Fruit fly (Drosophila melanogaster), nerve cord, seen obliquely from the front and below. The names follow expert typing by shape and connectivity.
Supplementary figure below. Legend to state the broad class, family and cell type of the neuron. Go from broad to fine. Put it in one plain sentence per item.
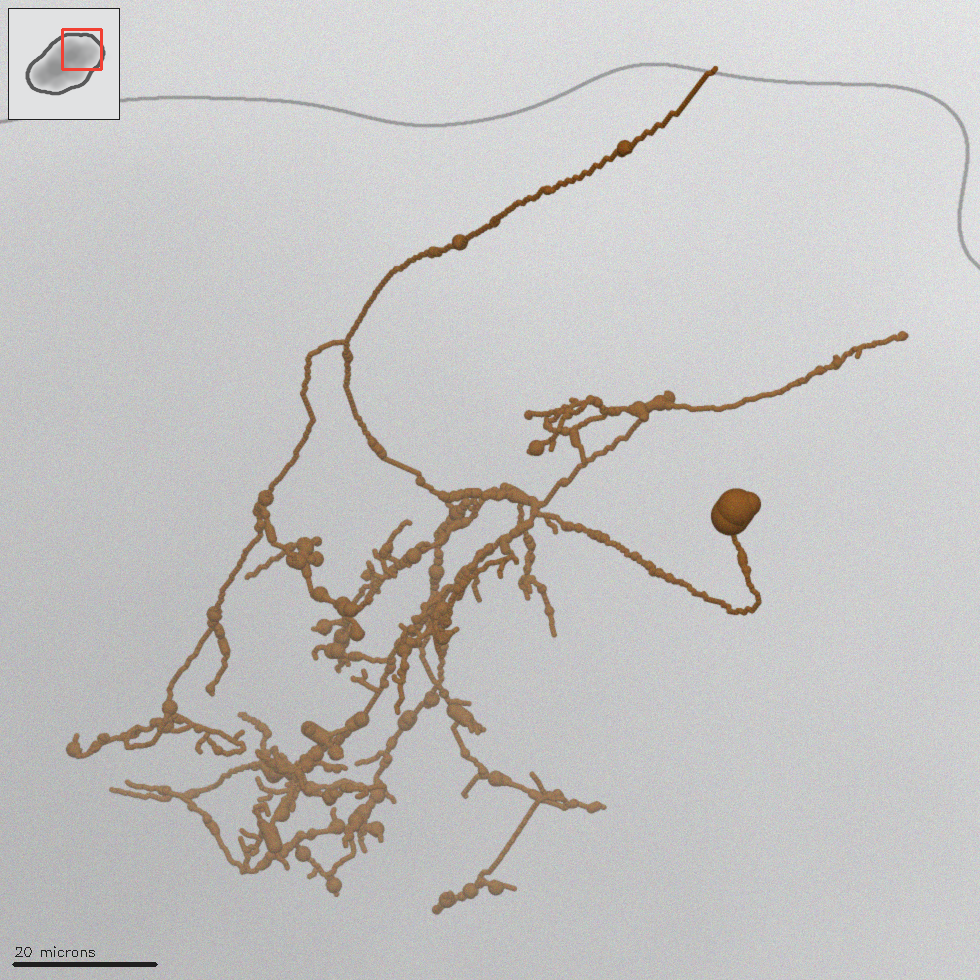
An ascending neuron of hemilineage 07B, type AN07B070.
